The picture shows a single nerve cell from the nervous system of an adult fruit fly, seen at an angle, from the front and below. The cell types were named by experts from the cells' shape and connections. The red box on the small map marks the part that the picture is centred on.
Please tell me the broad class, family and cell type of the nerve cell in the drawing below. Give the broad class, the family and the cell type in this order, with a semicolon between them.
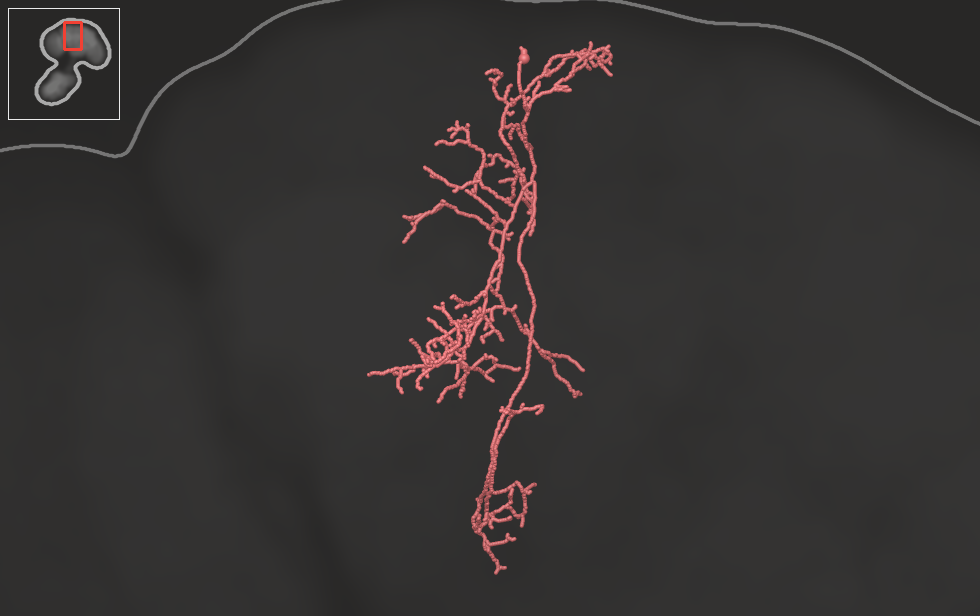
central-brain intrinsic neuron; hemilineage CREa2_ventral; LAL029_a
